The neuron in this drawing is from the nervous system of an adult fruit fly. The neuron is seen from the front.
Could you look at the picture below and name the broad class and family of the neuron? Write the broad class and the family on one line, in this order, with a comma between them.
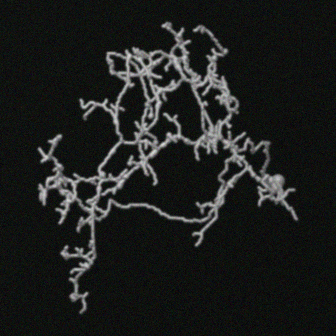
nerve-cord intrinsic neuron, hemilineage 20A.22A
